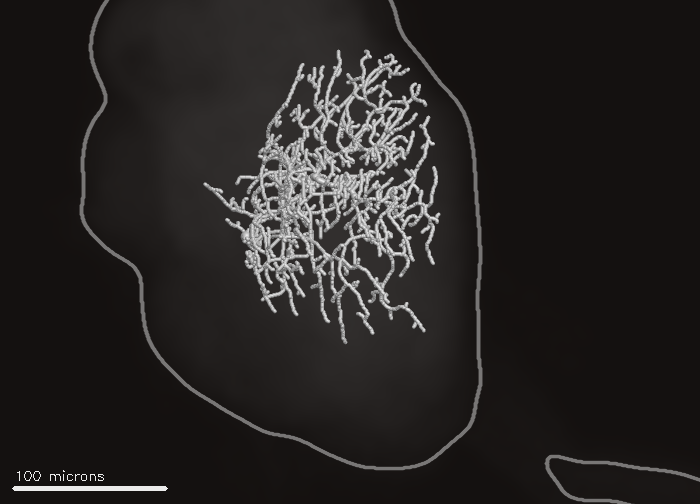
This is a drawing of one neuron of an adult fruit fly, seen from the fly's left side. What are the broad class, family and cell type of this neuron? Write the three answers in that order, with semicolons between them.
visual projection neuron; MeVP; MeVP53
